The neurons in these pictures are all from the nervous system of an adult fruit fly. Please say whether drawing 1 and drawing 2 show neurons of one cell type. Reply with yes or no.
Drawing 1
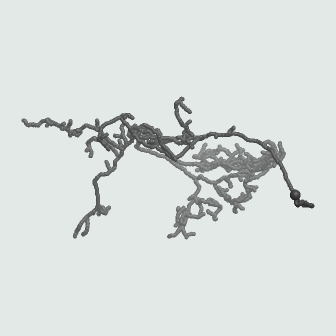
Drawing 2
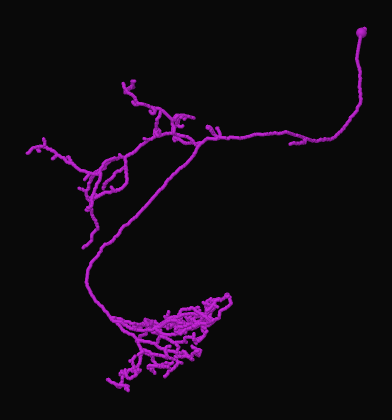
yes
